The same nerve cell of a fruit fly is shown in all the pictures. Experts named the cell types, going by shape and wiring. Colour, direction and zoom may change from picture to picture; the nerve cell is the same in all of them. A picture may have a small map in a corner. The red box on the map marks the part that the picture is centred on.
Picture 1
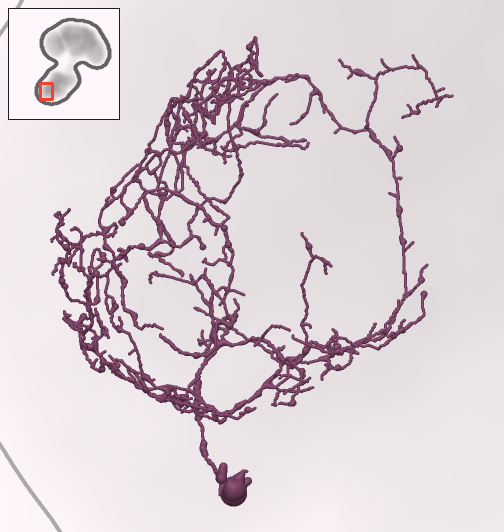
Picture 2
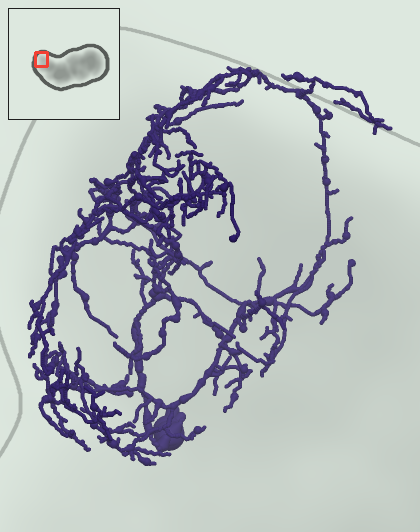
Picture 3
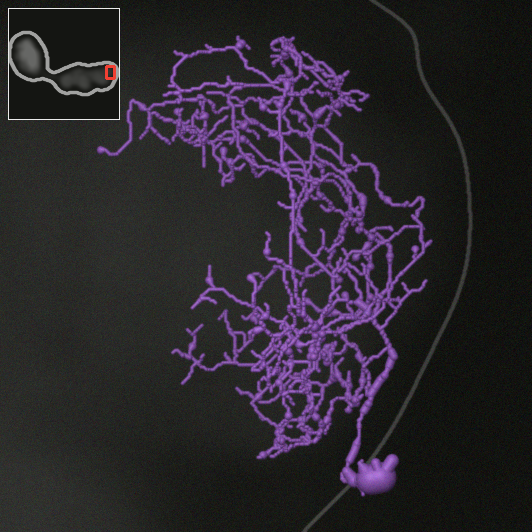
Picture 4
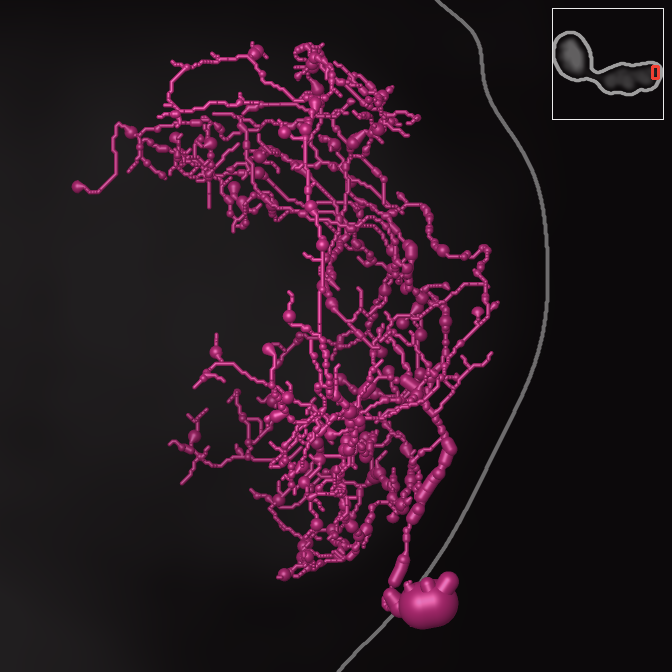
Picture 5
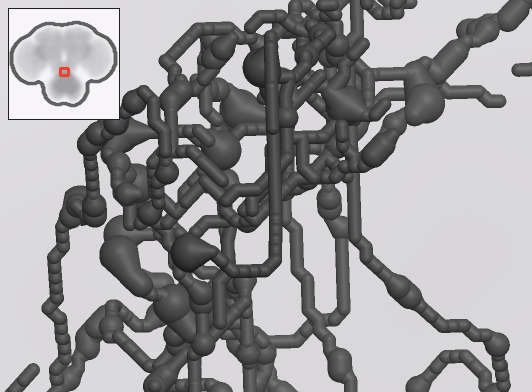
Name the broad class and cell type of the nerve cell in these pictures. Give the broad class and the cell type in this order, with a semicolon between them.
nerve-cord intrinsic neuron; INXXX283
